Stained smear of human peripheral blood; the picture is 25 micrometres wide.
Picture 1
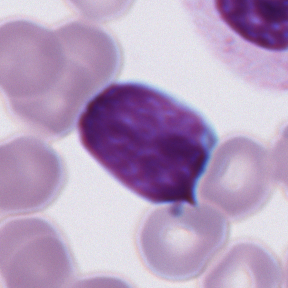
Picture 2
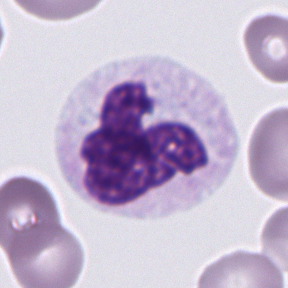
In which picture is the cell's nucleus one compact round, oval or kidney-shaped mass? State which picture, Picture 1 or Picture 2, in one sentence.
The cell shown in Picture 1 has a single undivided, compact round, oval or kidney-shaped nucleus.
